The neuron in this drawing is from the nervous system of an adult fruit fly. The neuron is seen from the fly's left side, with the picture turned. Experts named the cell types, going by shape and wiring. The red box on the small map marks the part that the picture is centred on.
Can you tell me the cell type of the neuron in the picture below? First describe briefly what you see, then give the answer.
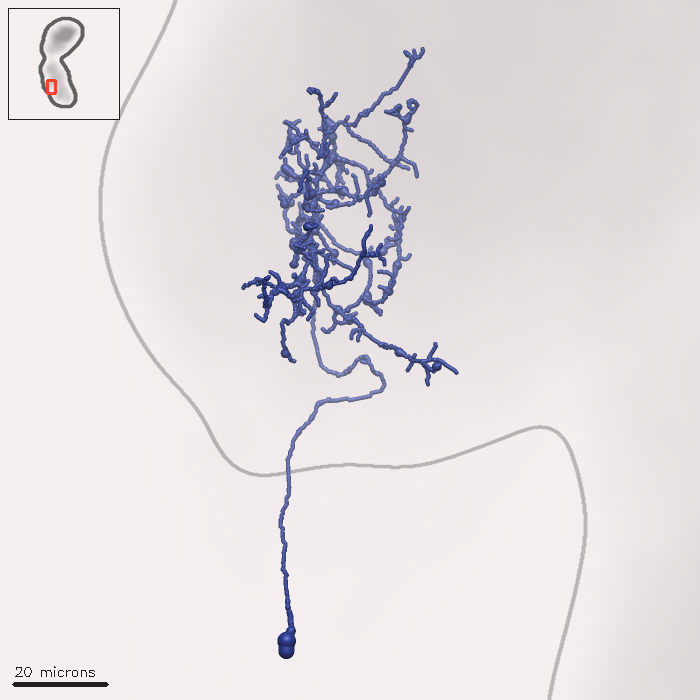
The cell body is at the bottom of the picture. By the scale bar it is about 130 microns tall in this view. The picture shows dozens of branch ends. It is a nerve-cord intrinsic neuron. Its cell type is IN01B053.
